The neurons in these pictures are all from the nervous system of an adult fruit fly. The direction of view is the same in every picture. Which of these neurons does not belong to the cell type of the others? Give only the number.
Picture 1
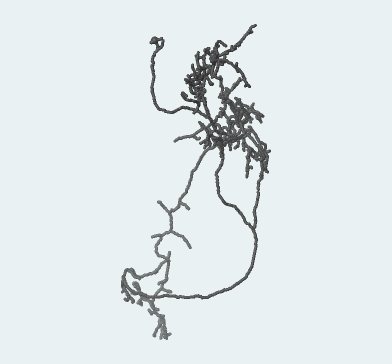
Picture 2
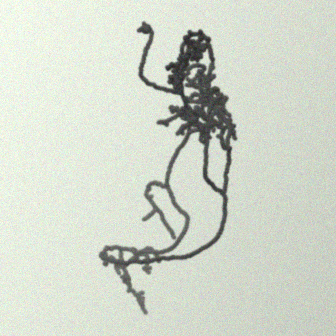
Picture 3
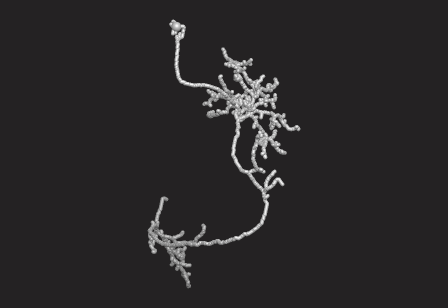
3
